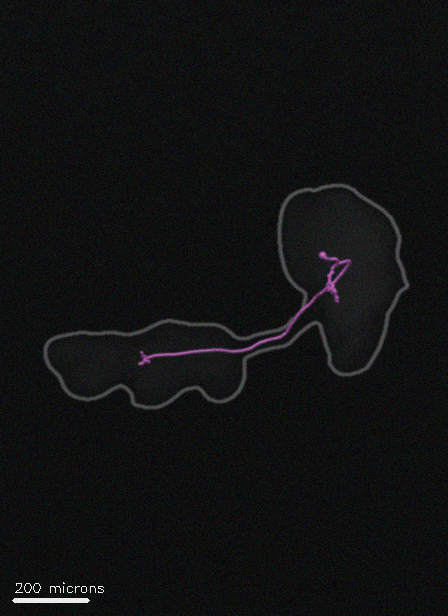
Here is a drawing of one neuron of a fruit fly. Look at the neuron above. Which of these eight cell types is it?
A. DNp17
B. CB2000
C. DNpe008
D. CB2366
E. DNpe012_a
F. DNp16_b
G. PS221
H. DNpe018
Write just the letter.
C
